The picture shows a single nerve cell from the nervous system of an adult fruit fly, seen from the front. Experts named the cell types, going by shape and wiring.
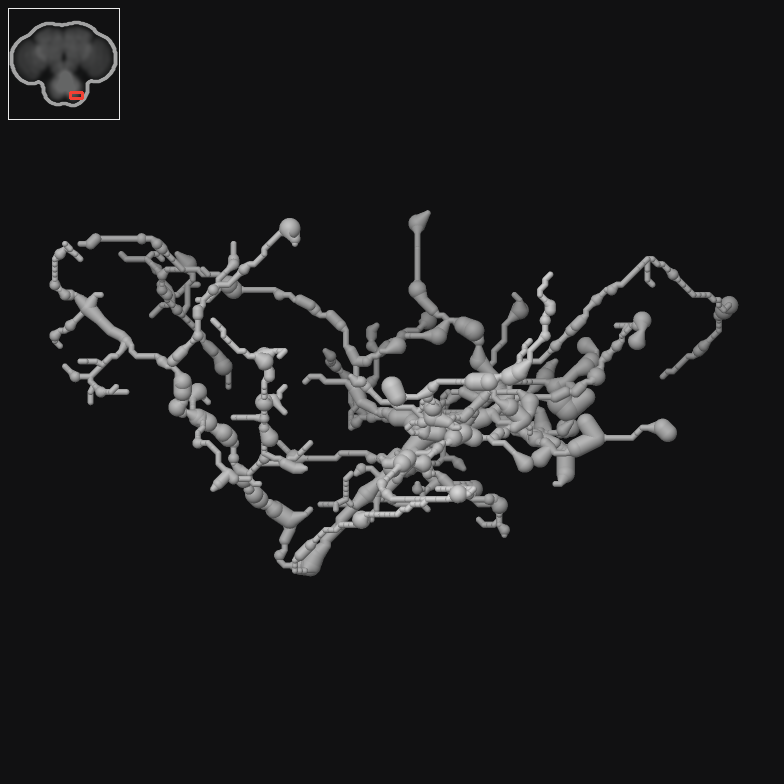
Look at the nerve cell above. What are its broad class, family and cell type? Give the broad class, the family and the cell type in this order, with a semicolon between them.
nerve-cord intrinsic neuron; hemilineage 01B; IN01B025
